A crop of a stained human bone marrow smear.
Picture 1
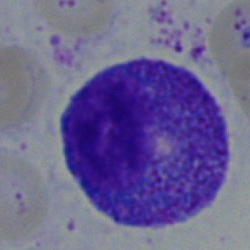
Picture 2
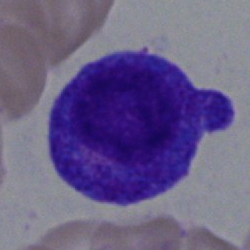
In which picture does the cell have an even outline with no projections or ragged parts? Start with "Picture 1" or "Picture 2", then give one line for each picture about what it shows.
Picture 1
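What picture 1 shows: The cell surface shows no projections.
What picture 2 shows: A single rounded bleb protrudes from the right side of the cell.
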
